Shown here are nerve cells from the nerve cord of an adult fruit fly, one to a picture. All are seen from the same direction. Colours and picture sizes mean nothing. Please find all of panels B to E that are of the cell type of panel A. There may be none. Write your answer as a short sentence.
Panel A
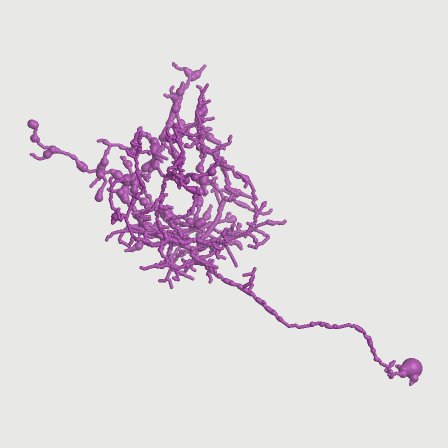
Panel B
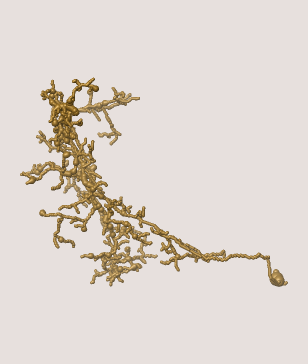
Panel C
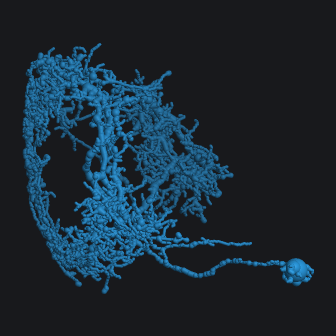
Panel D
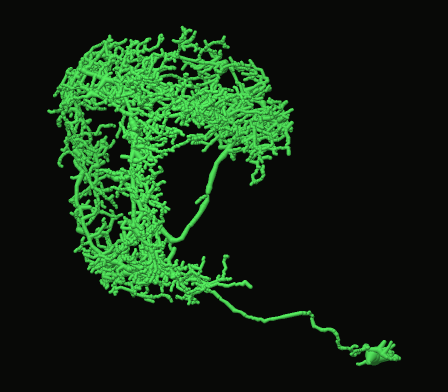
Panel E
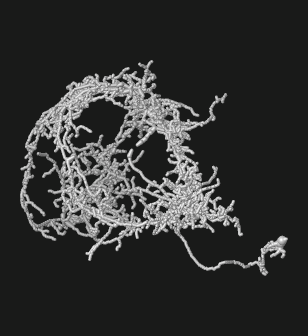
Panel B is of the same cell type.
